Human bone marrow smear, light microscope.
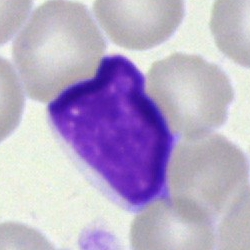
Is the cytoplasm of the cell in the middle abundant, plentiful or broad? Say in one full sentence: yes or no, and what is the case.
No, its nucleus occupies most of the cell, with scant cytoplasm.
